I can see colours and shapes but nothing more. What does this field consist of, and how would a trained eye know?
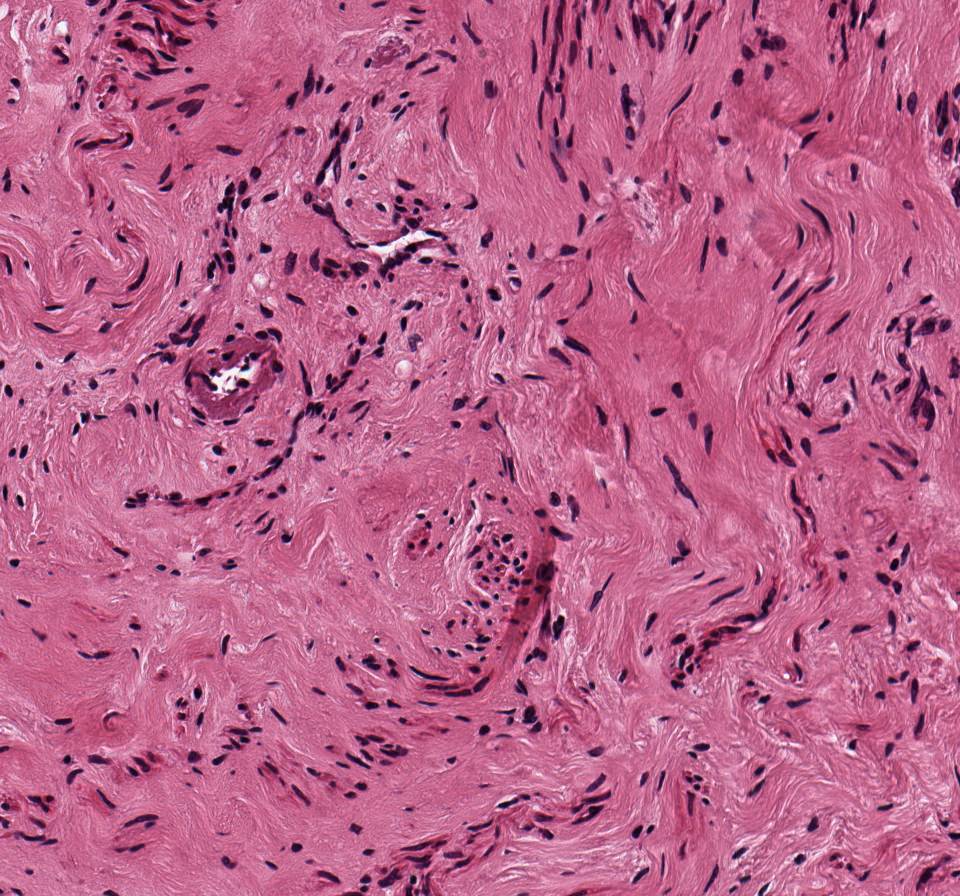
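Dense connective tissue. Dense pink collagen bundles fill the field in swirling, interlacing curves rather than one direction.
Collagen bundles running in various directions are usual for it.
Spindle cells with dark, elongated, often wavy nuclei lie sparse and widely spaced between them, with much more collagen than cells.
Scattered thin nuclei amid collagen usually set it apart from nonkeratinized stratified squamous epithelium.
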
